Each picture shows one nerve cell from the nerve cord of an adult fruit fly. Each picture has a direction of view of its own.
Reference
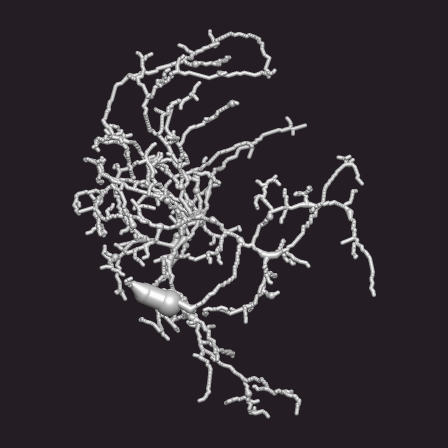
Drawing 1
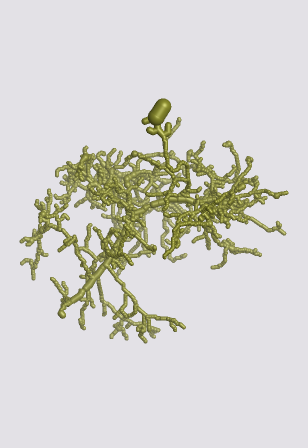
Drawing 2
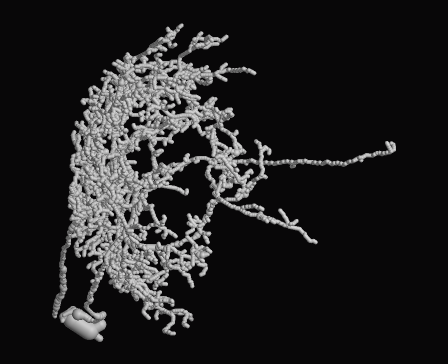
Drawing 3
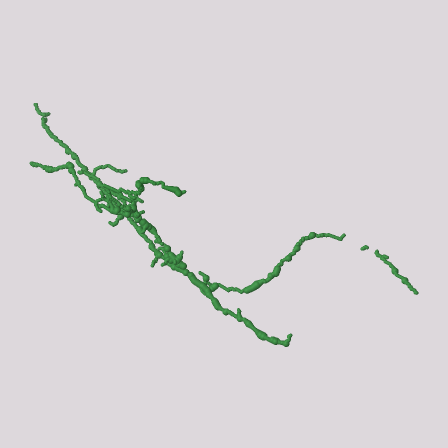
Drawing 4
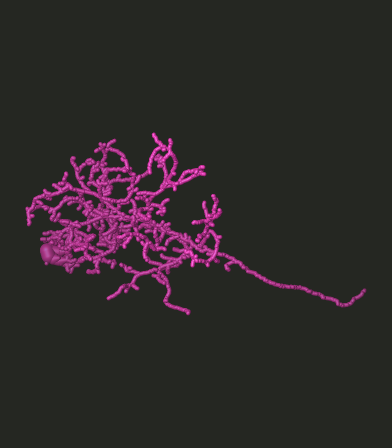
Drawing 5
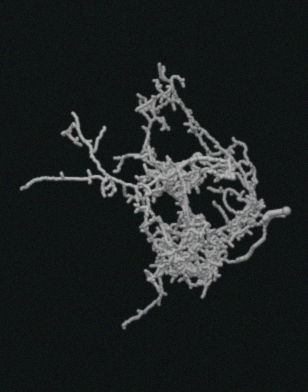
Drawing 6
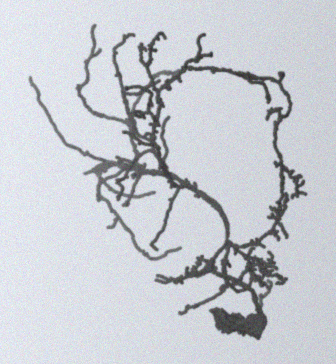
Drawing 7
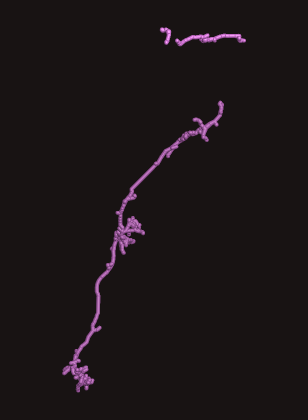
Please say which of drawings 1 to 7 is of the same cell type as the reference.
Drawing 1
